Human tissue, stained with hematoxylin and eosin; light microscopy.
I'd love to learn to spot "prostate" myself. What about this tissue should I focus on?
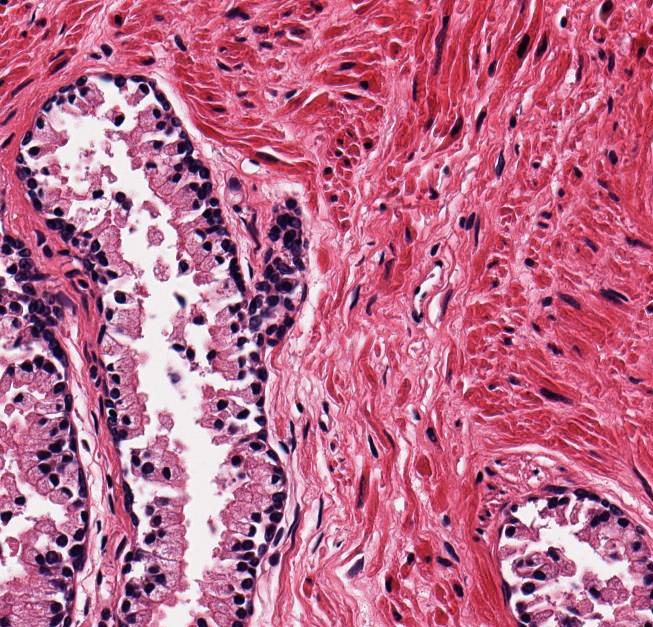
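Goes with prostate: the epithelium of the left gland is thrown into folds projecting into the lumen.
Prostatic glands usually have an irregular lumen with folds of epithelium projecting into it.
Also seen: the glands are lined by columnar cells with pale pink, finely granular to foamy cytoplasm, and their small, round, dark nuclei lie mostly toward the cell bases. In the stroma, the cells have elongated, spindle-shaped dark nuclei.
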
